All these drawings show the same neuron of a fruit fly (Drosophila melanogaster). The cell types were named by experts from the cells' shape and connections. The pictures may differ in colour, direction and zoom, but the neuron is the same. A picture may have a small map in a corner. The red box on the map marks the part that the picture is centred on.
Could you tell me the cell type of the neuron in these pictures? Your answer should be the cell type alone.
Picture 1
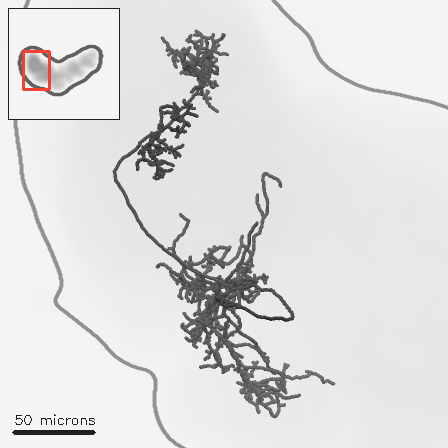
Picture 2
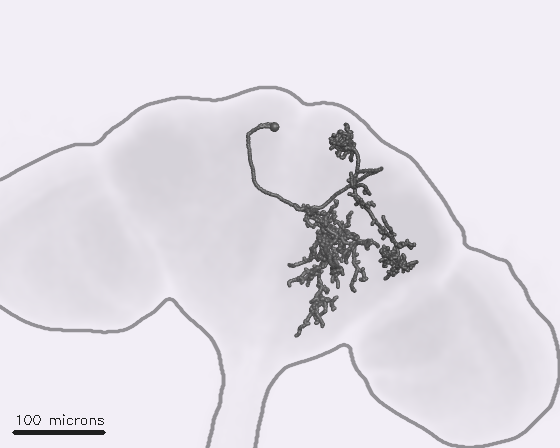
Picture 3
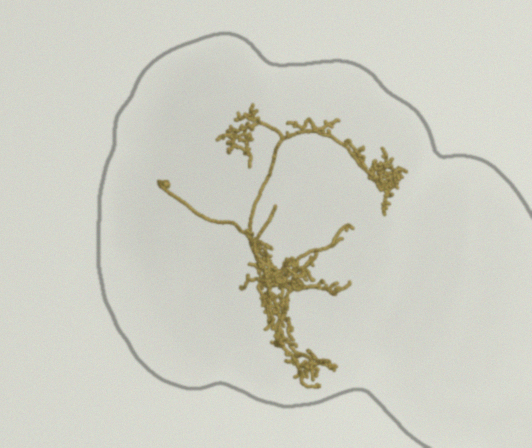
mALB2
